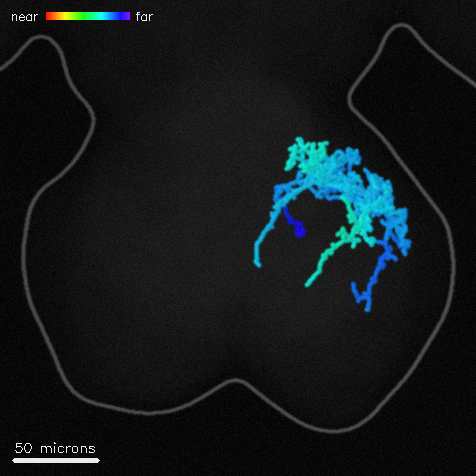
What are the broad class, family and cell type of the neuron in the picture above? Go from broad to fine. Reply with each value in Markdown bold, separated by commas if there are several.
**nerve-cord intrinsic neuron**, **hemilineage 03A**, **IN03A037**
